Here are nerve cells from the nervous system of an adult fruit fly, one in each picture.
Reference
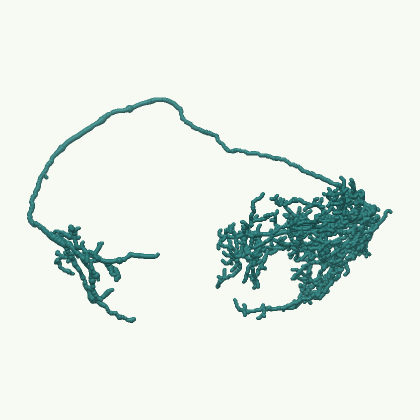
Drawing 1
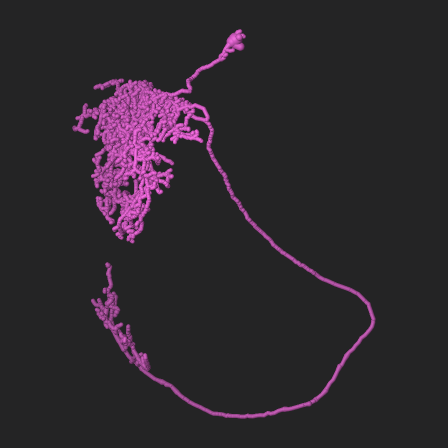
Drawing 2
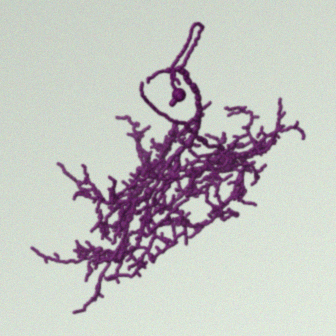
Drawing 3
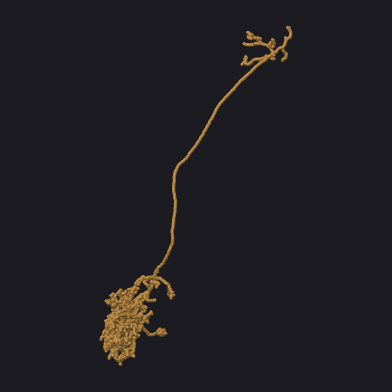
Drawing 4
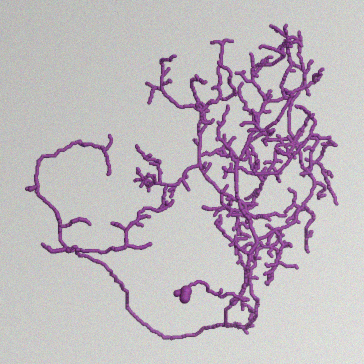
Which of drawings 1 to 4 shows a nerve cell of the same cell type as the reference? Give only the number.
1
